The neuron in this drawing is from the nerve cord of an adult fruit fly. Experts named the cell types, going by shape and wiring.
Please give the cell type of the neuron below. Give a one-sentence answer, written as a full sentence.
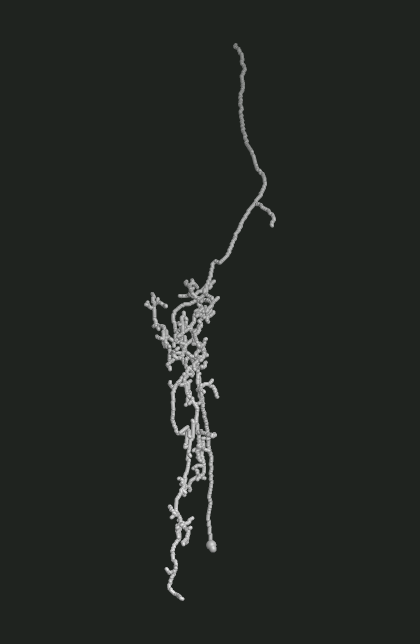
The neuron is typed under the name IN10B059.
